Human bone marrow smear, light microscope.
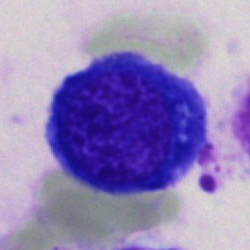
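Erythroblast, the central cell in this bone marrow smear. Notice how fine and lacy its chromatin is, rather than clumped. Its cytoplasm is stained a deep blue, and on the right side of the cell you can find a few small clear vacuoles. Take your time: no granules can be seen in the cytoplasm.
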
